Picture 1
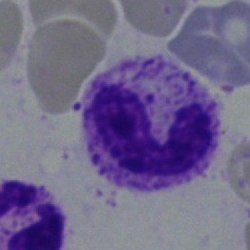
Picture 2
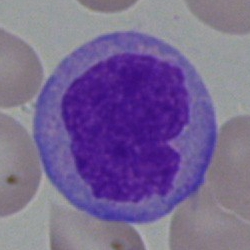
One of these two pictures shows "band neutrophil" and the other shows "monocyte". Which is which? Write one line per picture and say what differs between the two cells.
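Picture 1: band neutrophil. Purple granules are scattered through the cytoplasm, most visibly near the cell edge.
Picture 2: monocyte. The cytoplasm shows no distinct granules.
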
